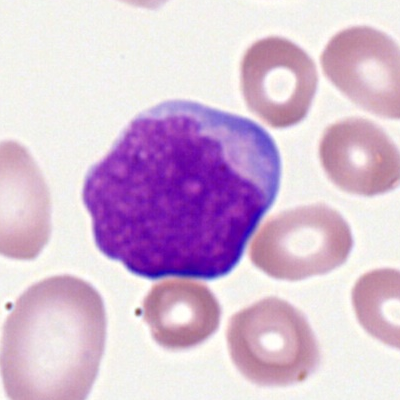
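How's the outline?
Slightly angular, not smoothly round.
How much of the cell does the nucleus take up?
Most of it; the cytoplasm is just a narrow crescent at the upper right, with no granules visible.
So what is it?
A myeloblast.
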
